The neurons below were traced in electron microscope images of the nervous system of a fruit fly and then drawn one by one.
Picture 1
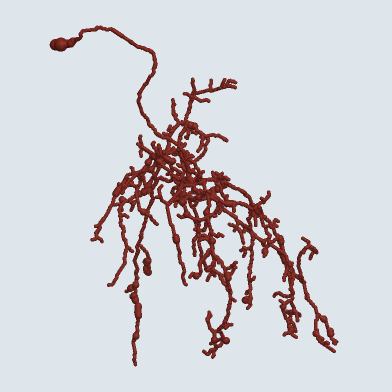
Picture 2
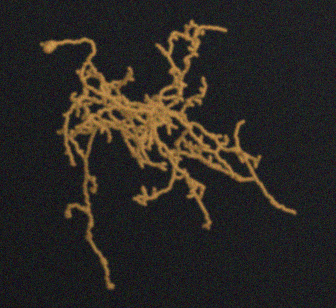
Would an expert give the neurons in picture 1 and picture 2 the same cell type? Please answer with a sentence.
They are of the same cell type.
